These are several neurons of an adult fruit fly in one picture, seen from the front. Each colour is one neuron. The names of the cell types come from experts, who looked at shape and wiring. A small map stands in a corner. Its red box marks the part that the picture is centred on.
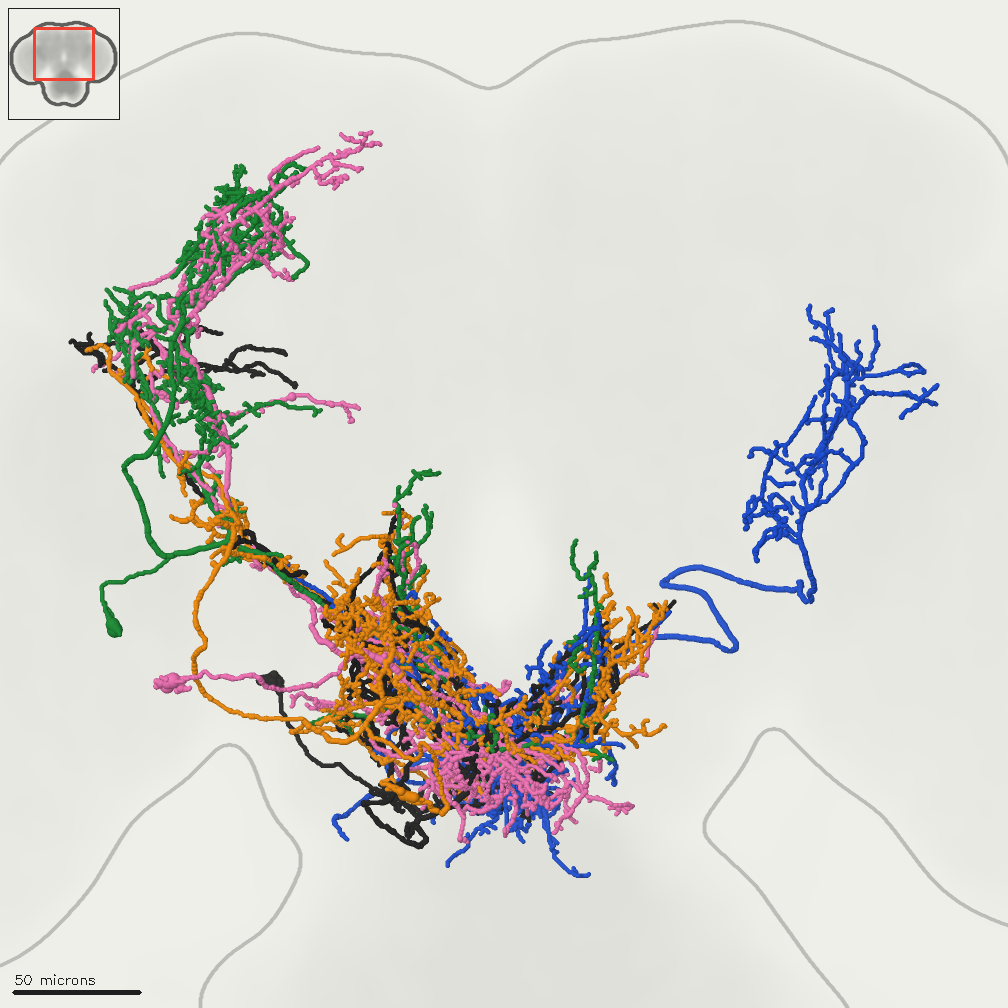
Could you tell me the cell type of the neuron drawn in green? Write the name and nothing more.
SIP025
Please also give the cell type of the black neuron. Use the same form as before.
GNG509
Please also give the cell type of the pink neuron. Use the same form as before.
GNG700m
